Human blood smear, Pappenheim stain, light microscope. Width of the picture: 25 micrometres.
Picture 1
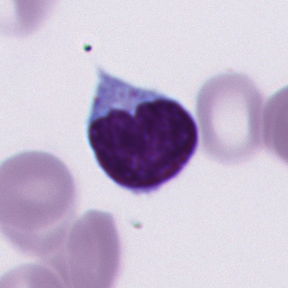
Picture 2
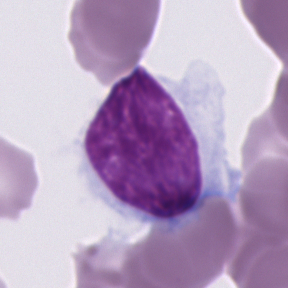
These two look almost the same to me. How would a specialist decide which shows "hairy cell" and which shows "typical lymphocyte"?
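Picture 1 shows a typical lymphocyte, and picture 2 shows a hairy cell. In picture 1 the cell is about 10 micrometres across, and its nucleus measures about 9 by 8 micrometres and fills about 70% of the cell's area. Its chromatin is dark purple and coarsely clumped, and no nucleoli stand out in the nucleus.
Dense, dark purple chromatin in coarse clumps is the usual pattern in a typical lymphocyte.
The outline of the typical lymphocyte narrows to a pointed tip at the upper left, whereas the outer edge of the hairy cell's cytoplasm is ragged, with irregular projections that are most marked at the upper right.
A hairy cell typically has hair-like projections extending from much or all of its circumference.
Both cells have pale blue cytoplasm, but in picture 1 it is gathered mainly on the upper-left side of the nucleus, while in picture 2 it is broadest on the right side of the nucleus.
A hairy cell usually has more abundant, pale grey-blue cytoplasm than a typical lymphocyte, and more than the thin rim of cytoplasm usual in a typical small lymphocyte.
The cytoplasm of the typical lymphocyte shows no vacuoles, and no granules are visible in the cytoplasm of the hairy cell.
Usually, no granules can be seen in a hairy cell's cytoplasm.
Finally, no red cell touches the typical lymphocyte, whereas in picture 2 a red cell touches the top of the hairy cell's nucleus.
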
